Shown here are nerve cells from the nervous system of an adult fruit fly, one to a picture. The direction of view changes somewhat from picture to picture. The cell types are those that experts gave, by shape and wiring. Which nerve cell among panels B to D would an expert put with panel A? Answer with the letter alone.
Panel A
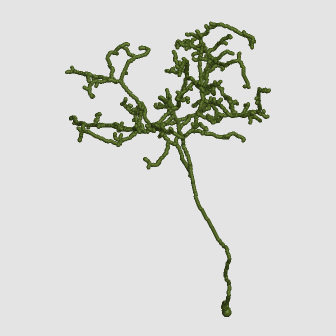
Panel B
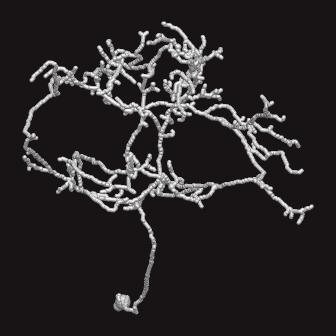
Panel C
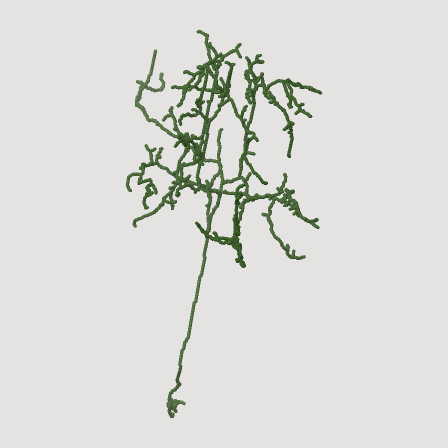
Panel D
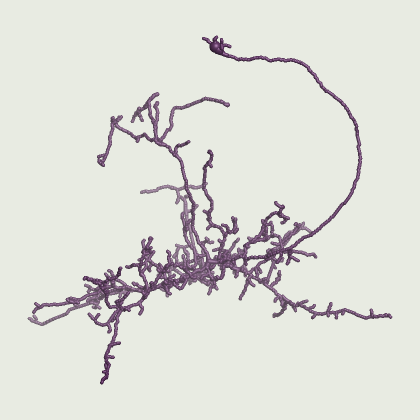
C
